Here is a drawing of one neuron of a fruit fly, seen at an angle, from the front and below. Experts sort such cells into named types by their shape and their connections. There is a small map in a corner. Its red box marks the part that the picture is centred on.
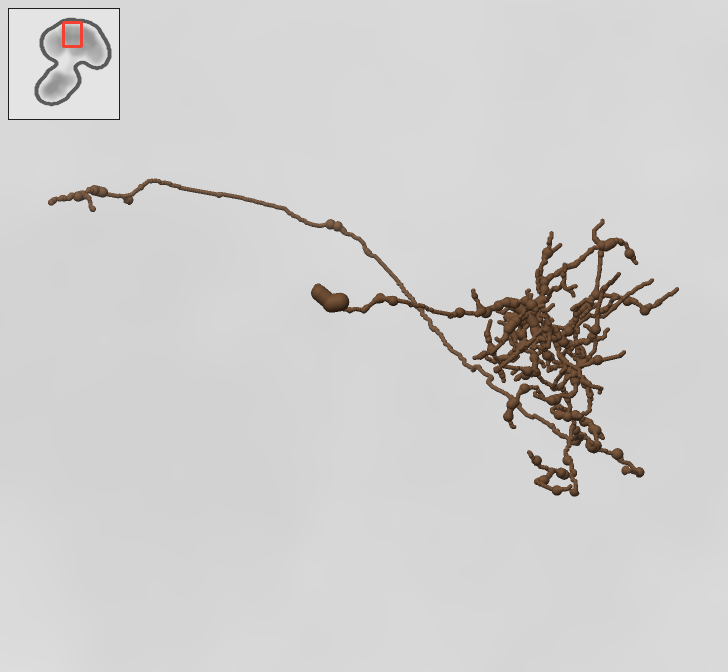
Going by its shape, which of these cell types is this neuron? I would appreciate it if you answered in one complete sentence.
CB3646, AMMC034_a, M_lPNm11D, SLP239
The neuron is of cell type M_lPNm11D.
